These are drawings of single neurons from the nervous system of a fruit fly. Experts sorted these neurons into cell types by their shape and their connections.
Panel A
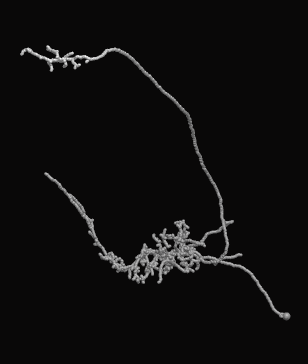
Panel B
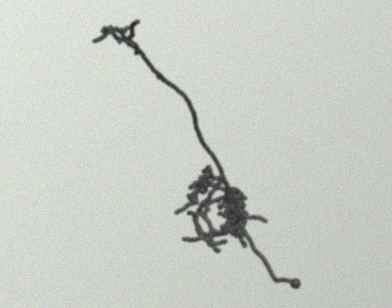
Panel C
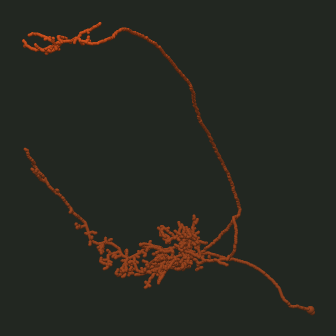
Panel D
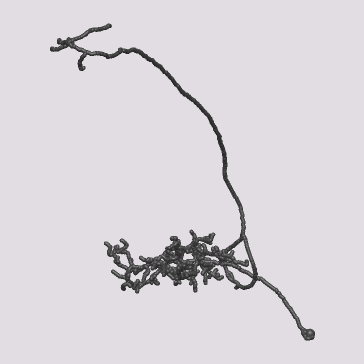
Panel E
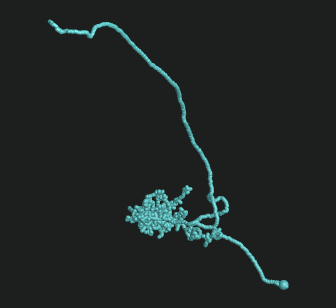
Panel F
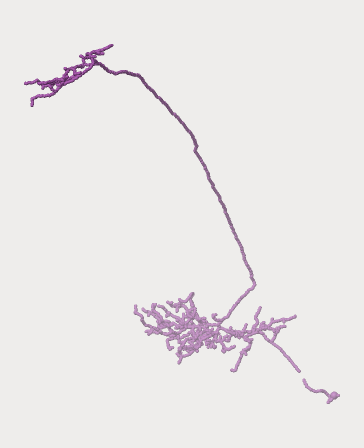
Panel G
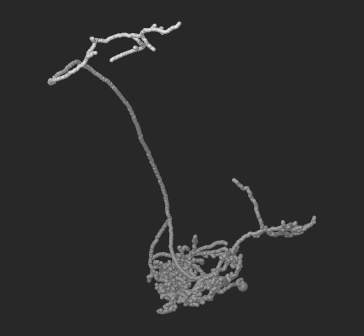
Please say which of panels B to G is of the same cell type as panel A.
C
